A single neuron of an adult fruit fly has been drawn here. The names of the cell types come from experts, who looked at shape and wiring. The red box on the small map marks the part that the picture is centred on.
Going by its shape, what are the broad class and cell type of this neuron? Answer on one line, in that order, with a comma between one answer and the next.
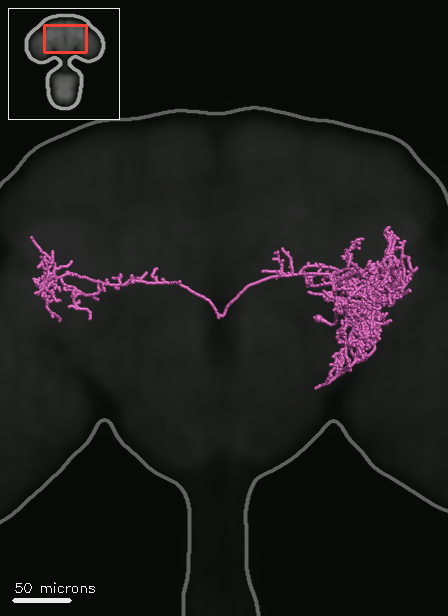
central-brain intrinsic neuron, AVLP502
